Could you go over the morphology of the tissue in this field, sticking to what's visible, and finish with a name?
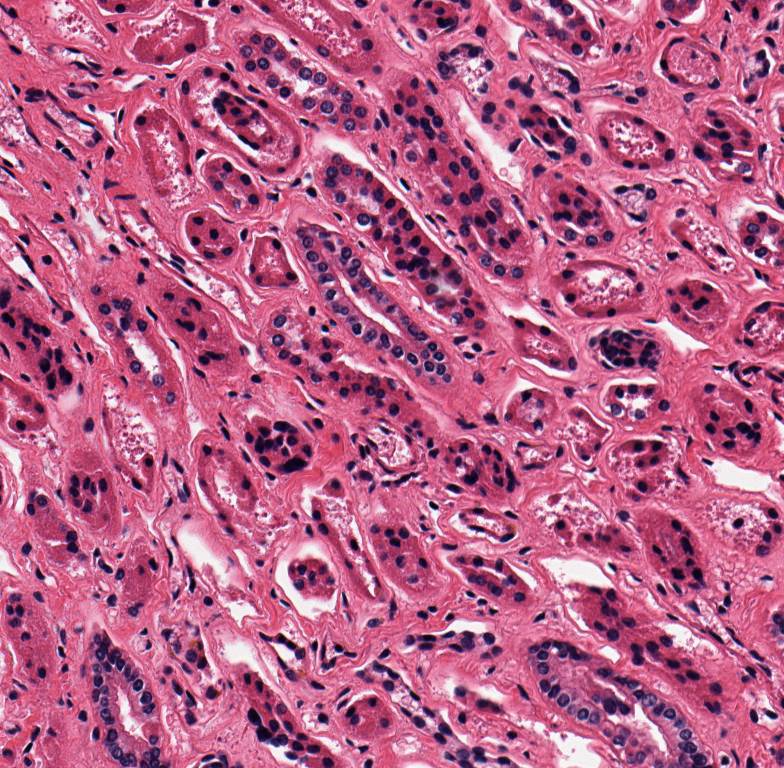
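Numerous tubules pack the field, most cut lengthwise or obliquely and running diagonally from upper left to lower right. Each is lined by a single layer of cuboidal epithelial cells with round, dark nuclei. Bands of wavy pink fibrous stroma, containing scattered cells with small spindle-shaped dark nuclei, separate the tubules. This is renal medulla.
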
